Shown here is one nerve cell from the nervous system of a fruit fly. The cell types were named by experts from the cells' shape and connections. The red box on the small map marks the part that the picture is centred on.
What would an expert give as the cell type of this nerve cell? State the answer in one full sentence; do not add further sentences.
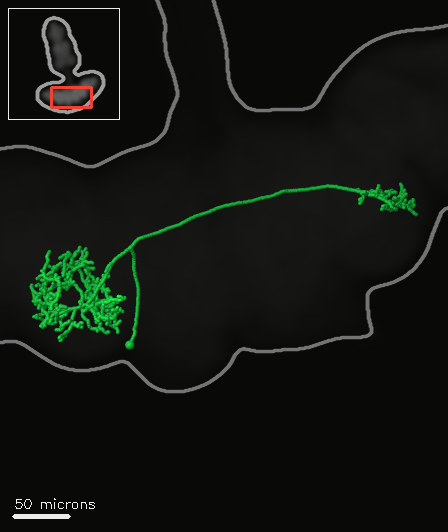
The nerve cell here falls under cell type CB4169.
